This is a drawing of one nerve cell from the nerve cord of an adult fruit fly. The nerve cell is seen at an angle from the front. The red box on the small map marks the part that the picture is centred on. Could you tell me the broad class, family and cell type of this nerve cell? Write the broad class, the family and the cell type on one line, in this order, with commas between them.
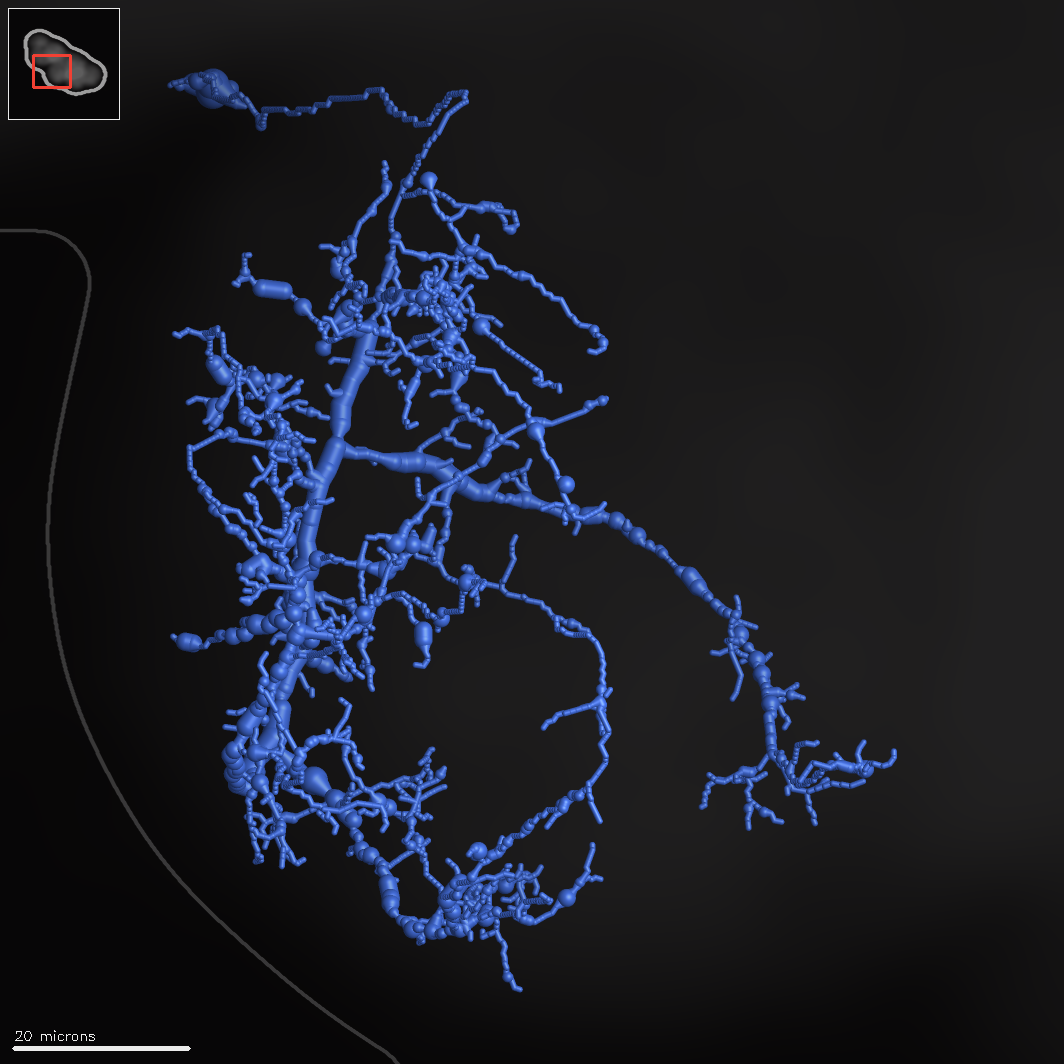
nerve-cord intrinsic neuron, hemilineage 03A, IN03A039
